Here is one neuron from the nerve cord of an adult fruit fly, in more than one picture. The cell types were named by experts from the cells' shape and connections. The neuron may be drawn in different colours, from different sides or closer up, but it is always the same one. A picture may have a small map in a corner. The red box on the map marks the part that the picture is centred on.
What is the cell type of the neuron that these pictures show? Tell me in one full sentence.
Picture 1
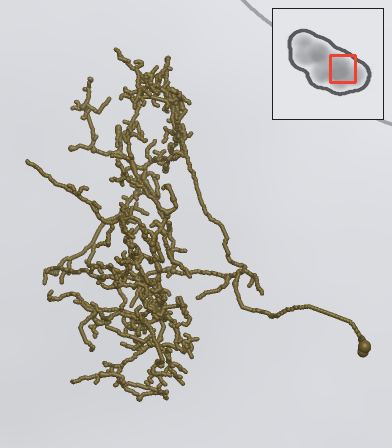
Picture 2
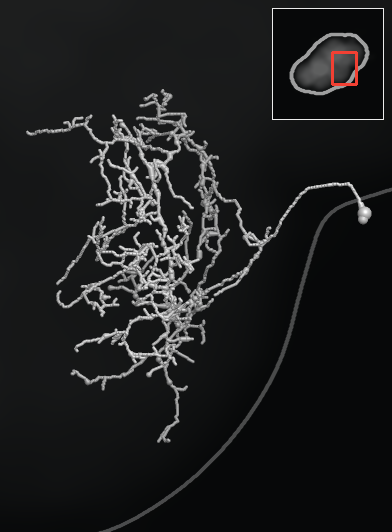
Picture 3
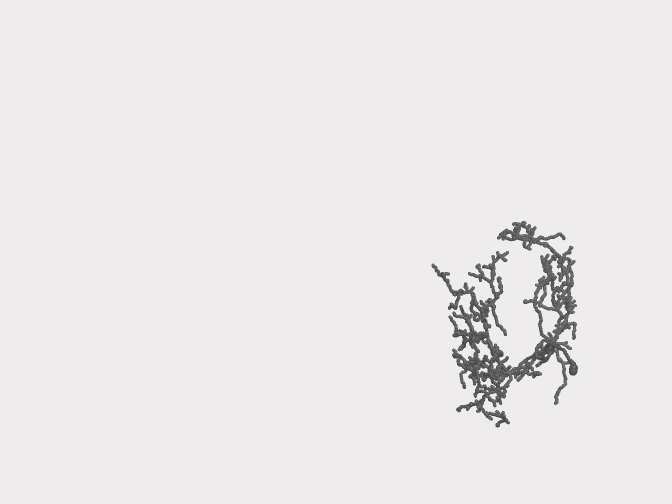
The single neuron here is of type IN16B097.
